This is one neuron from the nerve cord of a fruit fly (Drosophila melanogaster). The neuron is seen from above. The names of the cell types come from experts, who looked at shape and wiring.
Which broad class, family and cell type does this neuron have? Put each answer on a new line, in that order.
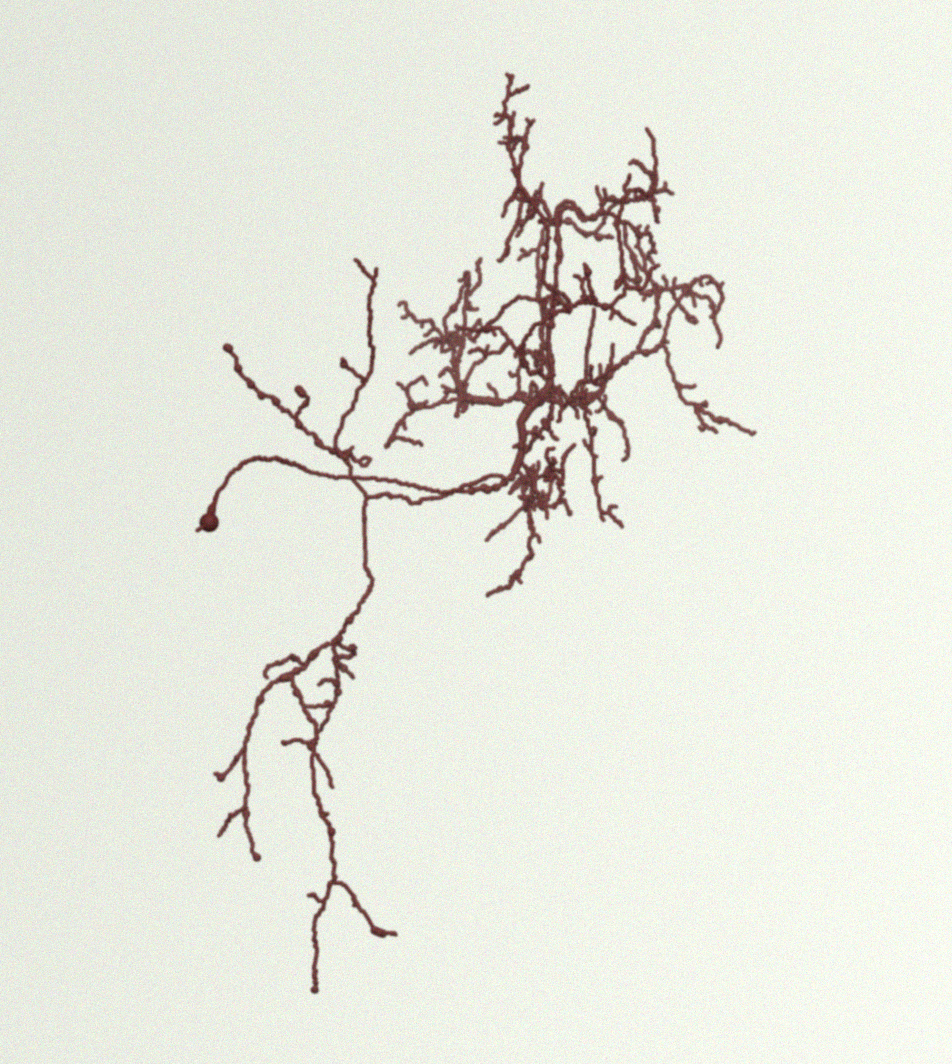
nerve-cord intrinsic neuron
hemilineage 11A
IN11A009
